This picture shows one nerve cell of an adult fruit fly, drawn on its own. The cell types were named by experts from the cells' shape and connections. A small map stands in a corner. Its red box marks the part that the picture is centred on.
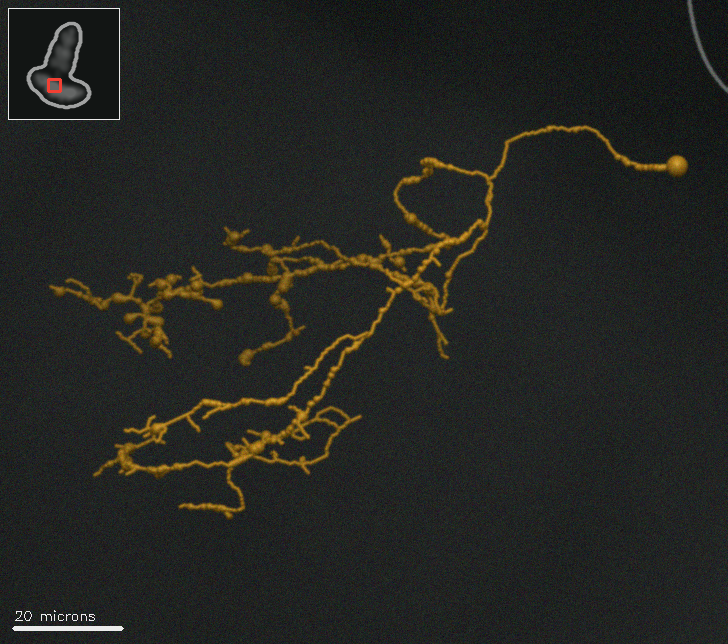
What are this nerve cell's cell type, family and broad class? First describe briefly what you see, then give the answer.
Its cell body lies at the upper right of the picture. By the scale bar it is about 120 microns wide in this view. Dozens of branch ends can be seen. It is of cell type SLP285. Its family is hemilineage SLPpm1. Its broad class is central-brain intrinsic neuron.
